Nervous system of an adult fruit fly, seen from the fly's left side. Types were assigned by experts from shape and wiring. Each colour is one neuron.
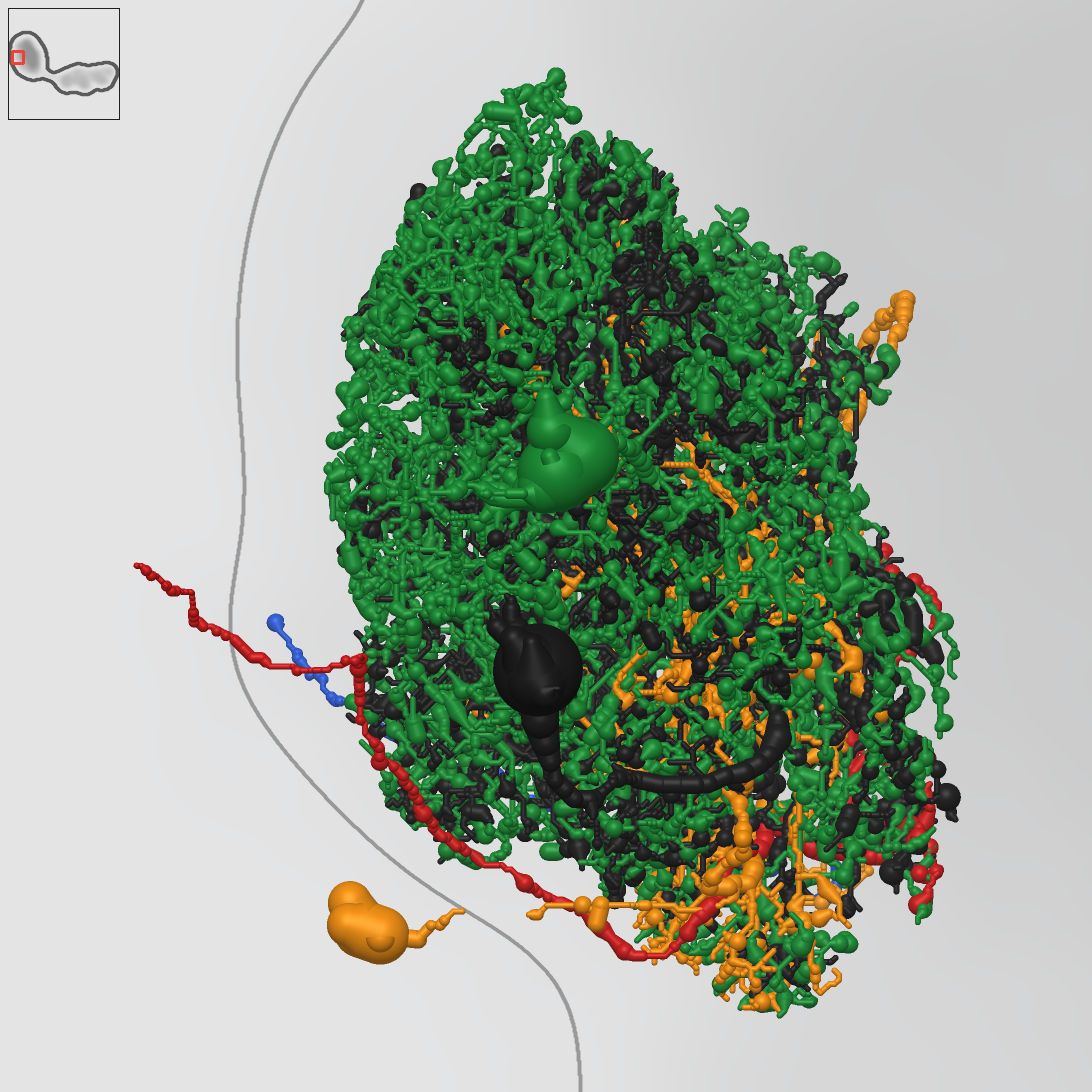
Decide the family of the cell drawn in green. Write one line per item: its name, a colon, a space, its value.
family: hemilineage ALl1_dorsal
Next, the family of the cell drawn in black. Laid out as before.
family: hemilineage ALl1_dorsal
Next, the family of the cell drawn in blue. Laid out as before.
family: class olfactory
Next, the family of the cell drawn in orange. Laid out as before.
family: hemilineage ALv2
